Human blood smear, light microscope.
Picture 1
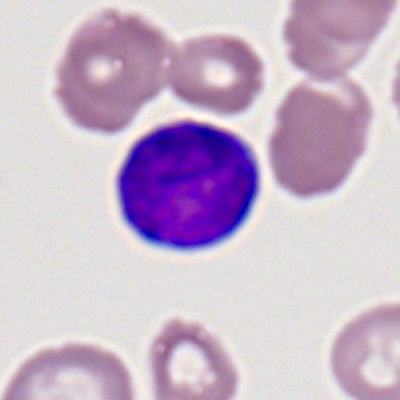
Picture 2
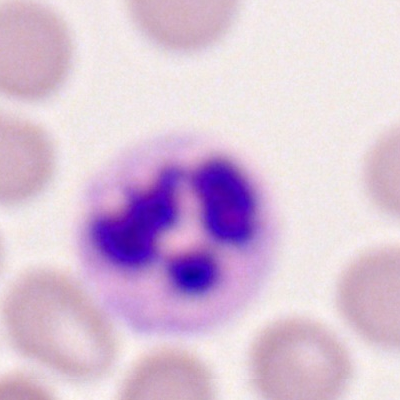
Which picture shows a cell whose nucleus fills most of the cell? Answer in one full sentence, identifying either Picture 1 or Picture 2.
The cell in picture 1 has only a narrow rim of cytoplasm.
